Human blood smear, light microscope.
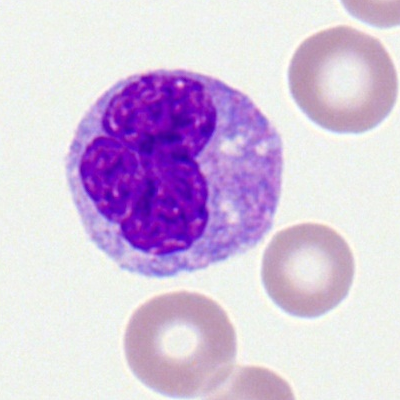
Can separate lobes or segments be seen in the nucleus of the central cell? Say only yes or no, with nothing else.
Yes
